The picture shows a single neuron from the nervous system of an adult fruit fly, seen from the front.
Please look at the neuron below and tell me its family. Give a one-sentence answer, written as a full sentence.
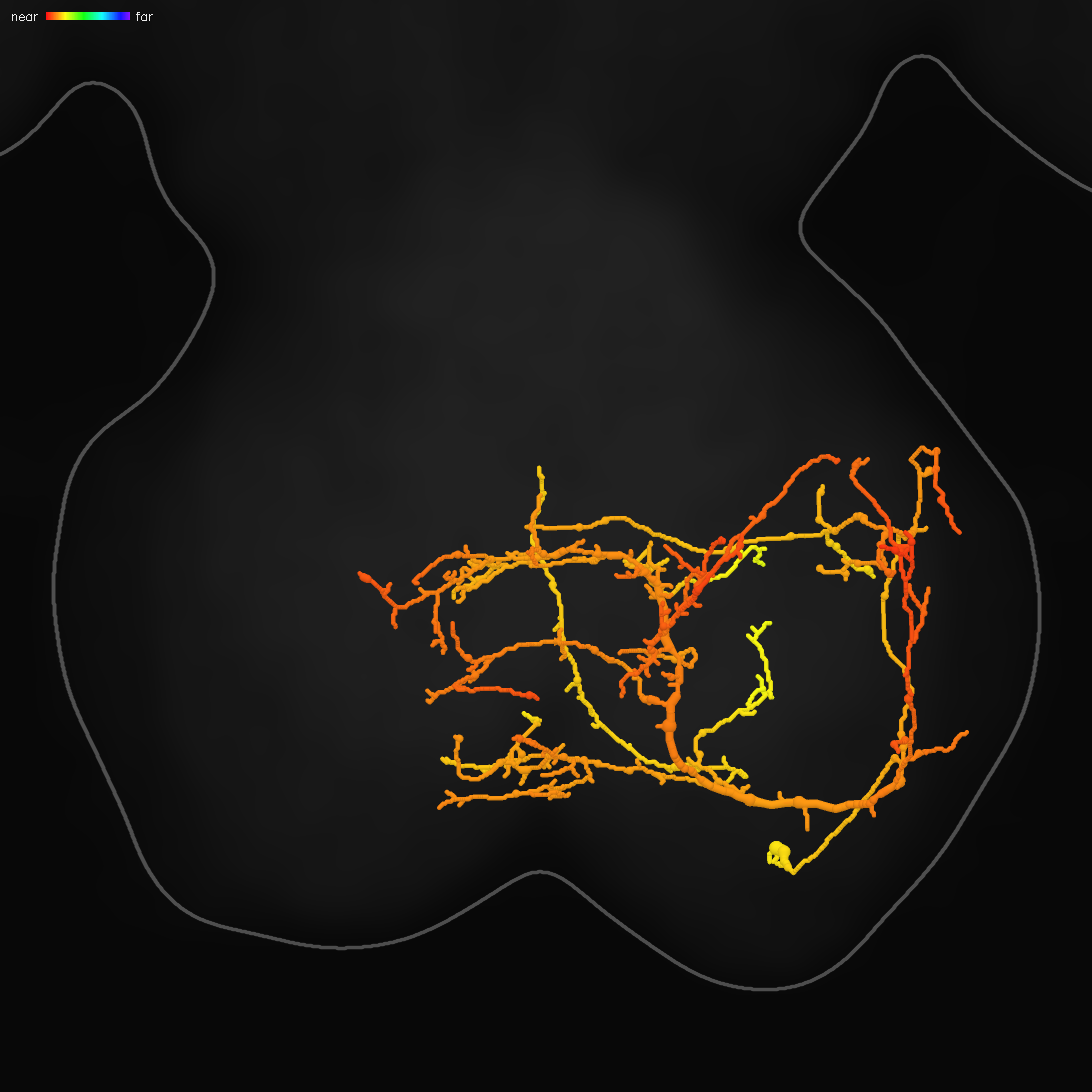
The neuron is listed under family hemilineage 04B.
